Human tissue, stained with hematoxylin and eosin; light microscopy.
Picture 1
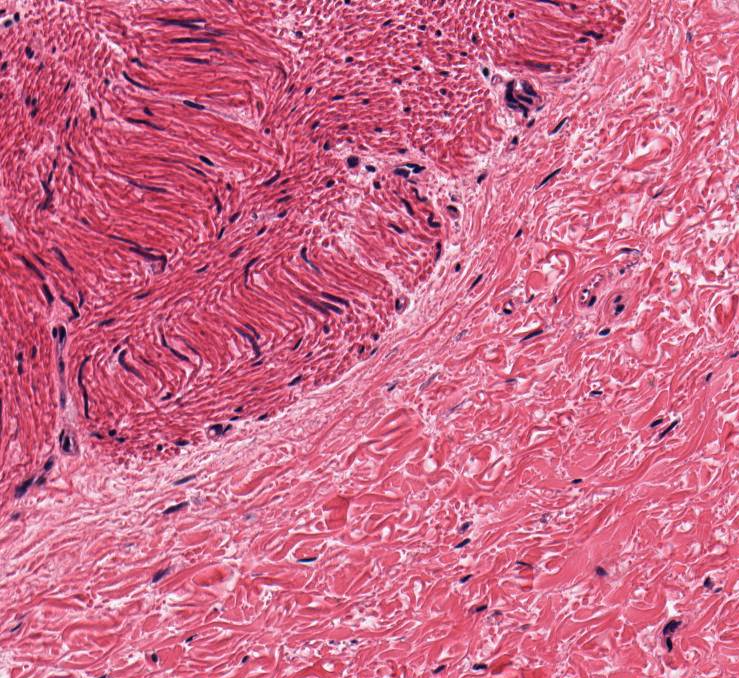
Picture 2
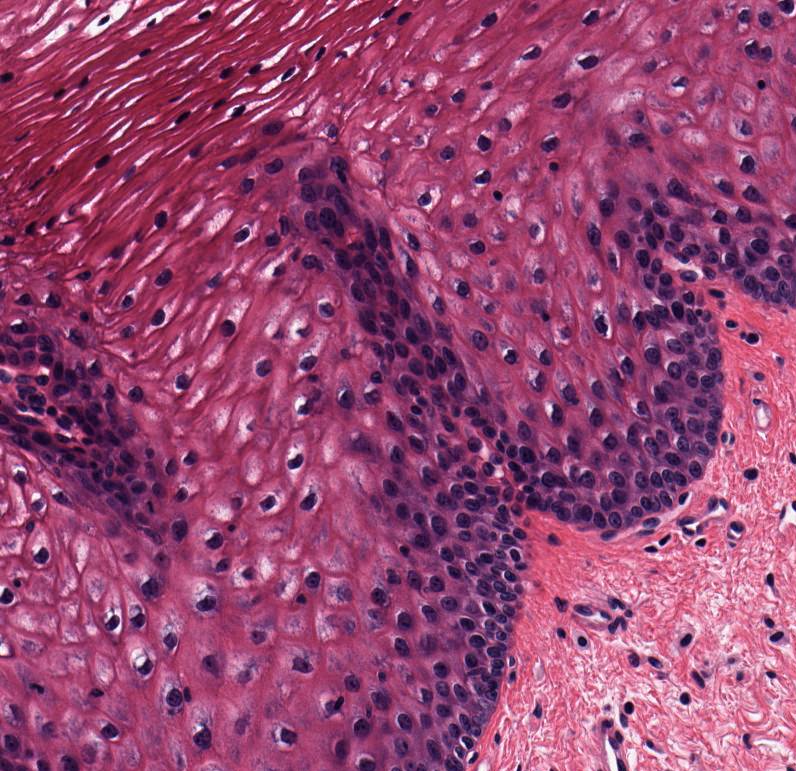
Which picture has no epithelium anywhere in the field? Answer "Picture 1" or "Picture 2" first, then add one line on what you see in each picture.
Picture 1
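Picture 1: No epithelium is present anywhere in the field.
Picture 2: Stratified squamous epithelium fills most of the field, and connective tissue appears only in the lower right part.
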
